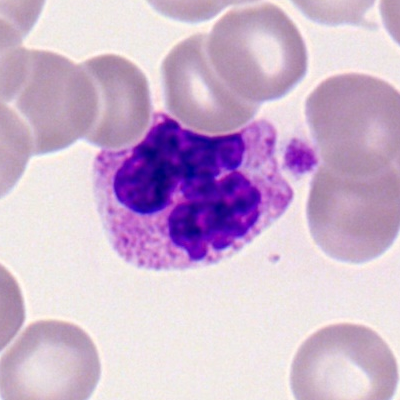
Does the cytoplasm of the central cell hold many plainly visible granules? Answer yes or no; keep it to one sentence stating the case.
Yes, many granules can be seen in the cytoplasm of the cell.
